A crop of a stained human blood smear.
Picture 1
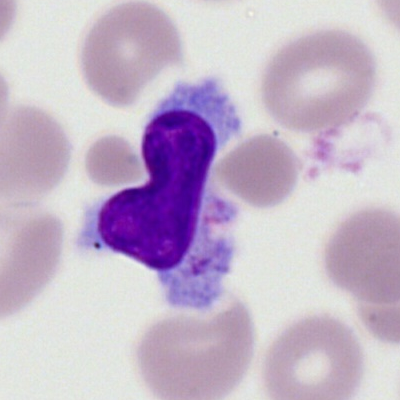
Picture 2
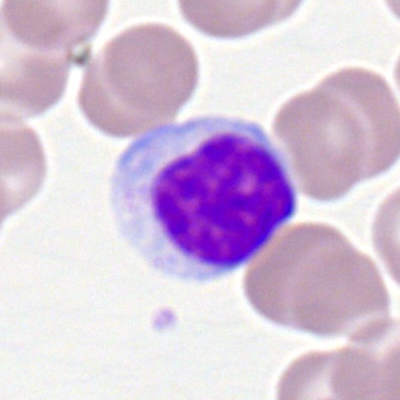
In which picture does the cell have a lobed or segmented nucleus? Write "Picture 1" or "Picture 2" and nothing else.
Picture 1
